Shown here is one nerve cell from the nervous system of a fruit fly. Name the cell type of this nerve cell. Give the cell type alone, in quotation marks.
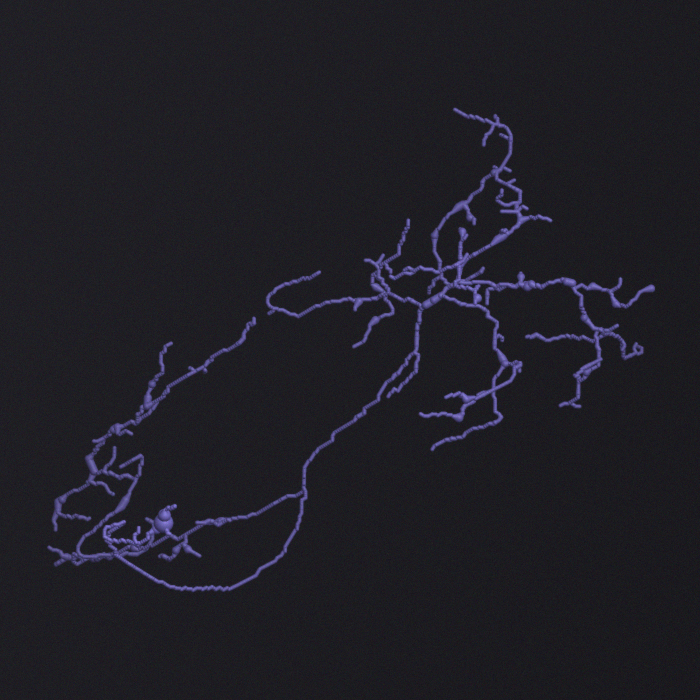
"IN14A072"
